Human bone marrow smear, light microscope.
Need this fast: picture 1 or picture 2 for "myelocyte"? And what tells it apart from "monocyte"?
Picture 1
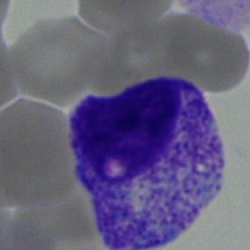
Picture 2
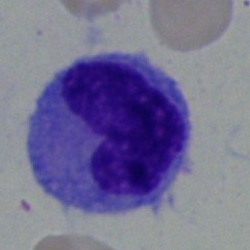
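Picture 1 shows a myelocyte, and picture 2 shows a monocyte. The myelocyte has an irregular, somewhat angular outline, whereas the monocyte's outline is roughly round. In the myelocyte the nucleus lies off-centre in the upper-left part and stains a dense, dark purple-blue; in the monocyte it lies toward the upper right and is folded into a kidney shape with its indentation facing left.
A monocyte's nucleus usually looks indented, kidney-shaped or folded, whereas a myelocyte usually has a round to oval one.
The myelocyte's cytoplasm is plentiful, filling the lower-right half of the cell, and is pale bluish between its granules. The monocyte has small irregular projections sticking out from its lower edge. Pale red cells press against the upper and left sides of the myelocyte, while around the monocyte they lie just beyond its top and bottom edges without overlapping it.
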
